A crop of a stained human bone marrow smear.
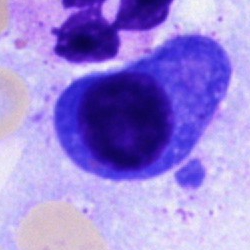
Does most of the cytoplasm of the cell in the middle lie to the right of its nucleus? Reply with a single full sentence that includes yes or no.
Yes, it is toward the left that the nucleus of this cell lies.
